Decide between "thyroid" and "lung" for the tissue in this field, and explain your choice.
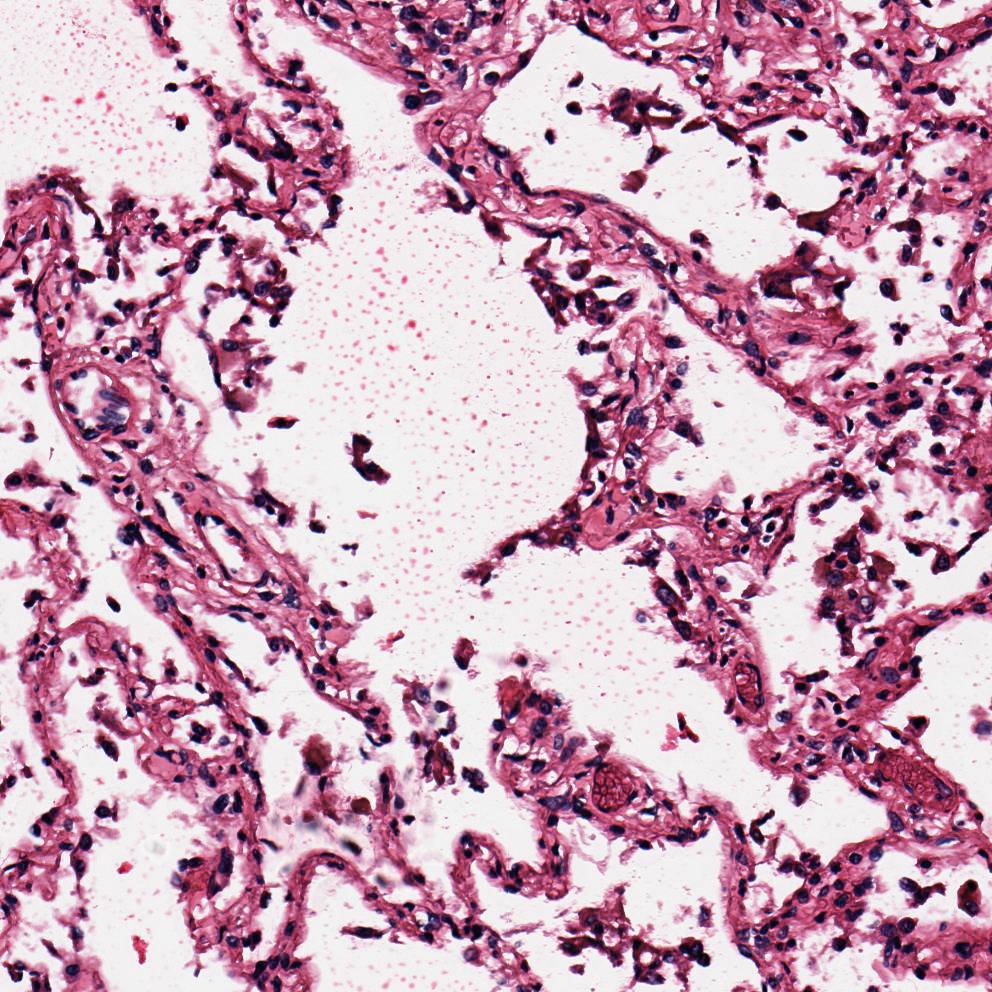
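This is lung. Thin, branching strands outline large, irregular open spaces throughout the field.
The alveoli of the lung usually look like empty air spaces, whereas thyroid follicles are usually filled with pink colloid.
The spaces hold pale material with fine pink dots, clearest centrally and at upper left. Within the strands at the lower right, small vessels are packed with red blood cells. Single cells with dense, dark brownish-red cytoplasm lie free in the spaces, one near the centre.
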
